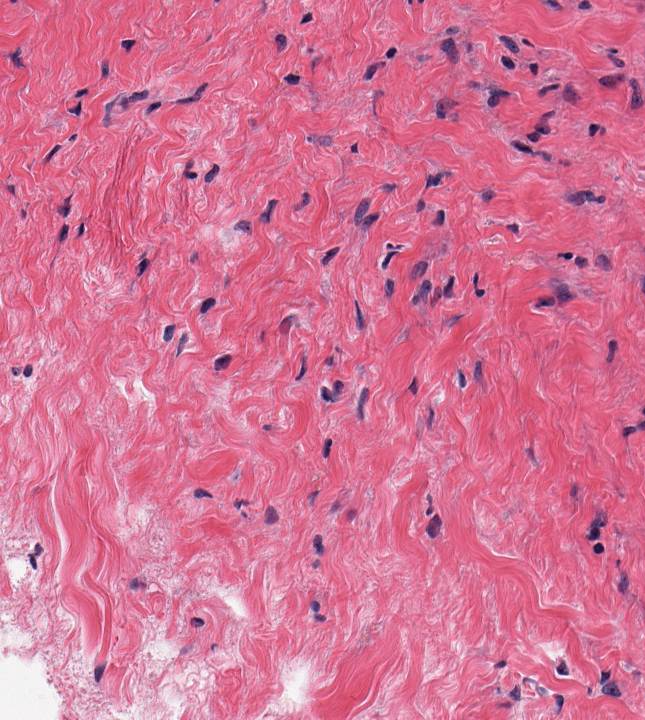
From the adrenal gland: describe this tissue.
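Look across the whole field and you'll see connective tissue built from wavy pink-staining collagen bundles. Between those bundles, small dark nuclei, spindle-shaped to oval, lie scattered singly. Around each one, the cytoplasm barely stands apart from the collagen nearby. Notice that nuclei are somewhat more numerous at the upper right than at the lower left.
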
